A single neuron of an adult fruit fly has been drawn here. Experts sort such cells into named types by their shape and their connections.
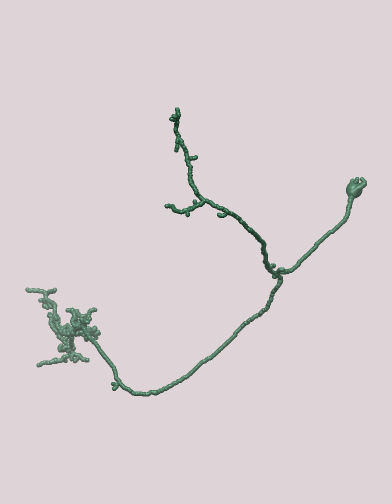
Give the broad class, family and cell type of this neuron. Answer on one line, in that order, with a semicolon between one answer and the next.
central-brain intrinsic neuron; hemilineage LB3; AMMC005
